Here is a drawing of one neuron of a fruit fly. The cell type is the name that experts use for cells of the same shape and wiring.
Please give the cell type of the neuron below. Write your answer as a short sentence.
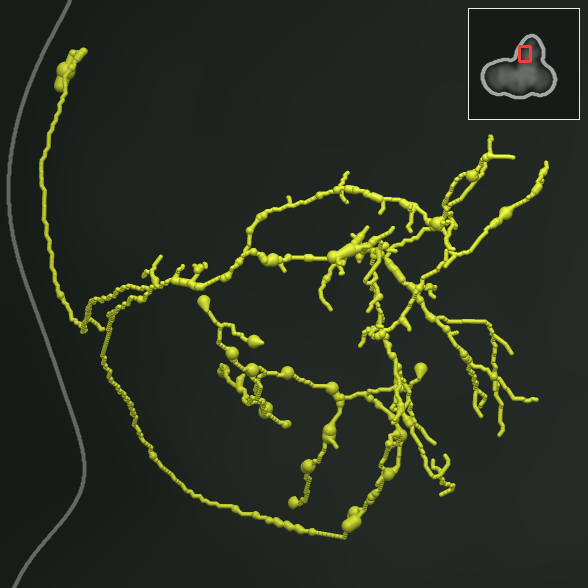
The cell type is IN09A088.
